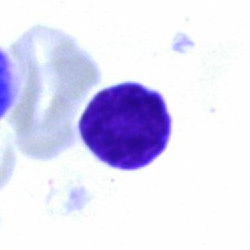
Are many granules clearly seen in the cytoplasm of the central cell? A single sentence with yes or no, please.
No, its cytoplasm is free of any visible granules.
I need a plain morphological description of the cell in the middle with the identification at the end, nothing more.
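Look first at the outline: it is round. Now see how the nucleus takes up nearly the whole cell. There are no vacuoles anywhere, and the surface stays smooth, with no projections. This cell is a lymphocyte.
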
